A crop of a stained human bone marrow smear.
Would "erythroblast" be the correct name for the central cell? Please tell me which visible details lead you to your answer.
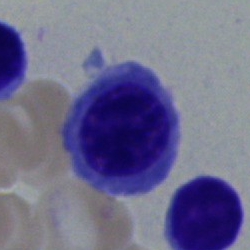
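Start with the outline: roughly round, with a slightly uneven edge. The chromatin stains a very dark purple-blue, and a narrow rim of medium-blue cytoplasm surrounds the nucleus. That cytoplasm holds no granules and no vacuoles, and pale red cells press against the cell's left side.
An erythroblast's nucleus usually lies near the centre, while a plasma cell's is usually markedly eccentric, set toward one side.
Here the cytoplasm rings the nucleus all round, which suits the first pattern and counts against plasma cell.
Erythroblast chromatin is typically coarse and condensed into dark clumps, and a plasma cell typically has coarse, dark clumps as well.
So the very dark chromatin could belong to either. Weighing it all together, erythroblast is the name that fits.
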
